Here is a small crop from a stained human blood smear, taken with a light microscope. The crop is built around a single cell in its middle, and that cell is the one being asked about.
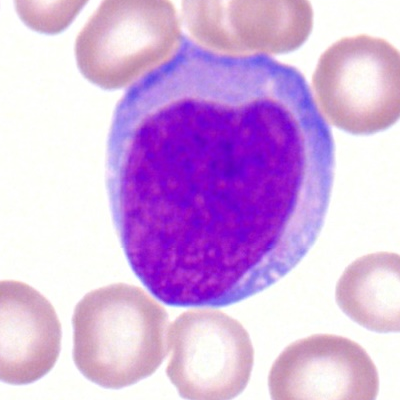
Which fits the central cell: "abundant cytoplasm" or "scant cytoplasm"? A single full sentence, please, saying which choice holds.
The nucleus fills most of the cell.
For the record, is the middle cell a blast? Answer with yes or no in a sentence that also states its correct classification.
Yes, the crop's central cell is a blast.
